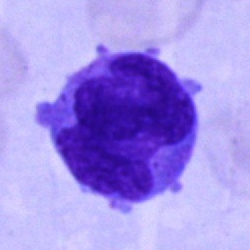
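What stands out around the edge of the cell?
Several small knob-like projections; apart from them, the outline looks roughly round.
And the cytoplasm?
A scant, pale bluish-lilac rim, widest at the lower right, and I can't make out any distinct granules in it.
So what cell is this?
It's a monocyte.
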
